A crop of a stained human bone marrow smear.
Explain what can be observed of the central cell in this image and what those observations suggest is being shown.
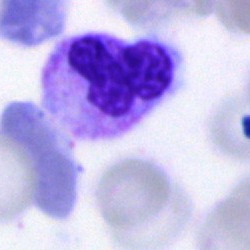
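This cell has a roughly round outline with a smooth edge. Its nucleus lies toward the upper right, and no nucleoli can be made out within it. Fine pinkish granules are scattered through the cytoplasm. The cell is a segmented neutrophil.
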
